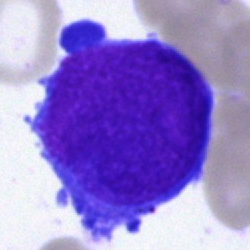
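Blast, the cell in the middle of this stained bone marrow smear. Its chromatin looks fine and evenly spread, with no coarse clumps, and the cytoplasm stains a deep blue. Along the left and lower edge I notice small irregular blebs projecting, and on the upper left edge a single small round blue bud.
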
